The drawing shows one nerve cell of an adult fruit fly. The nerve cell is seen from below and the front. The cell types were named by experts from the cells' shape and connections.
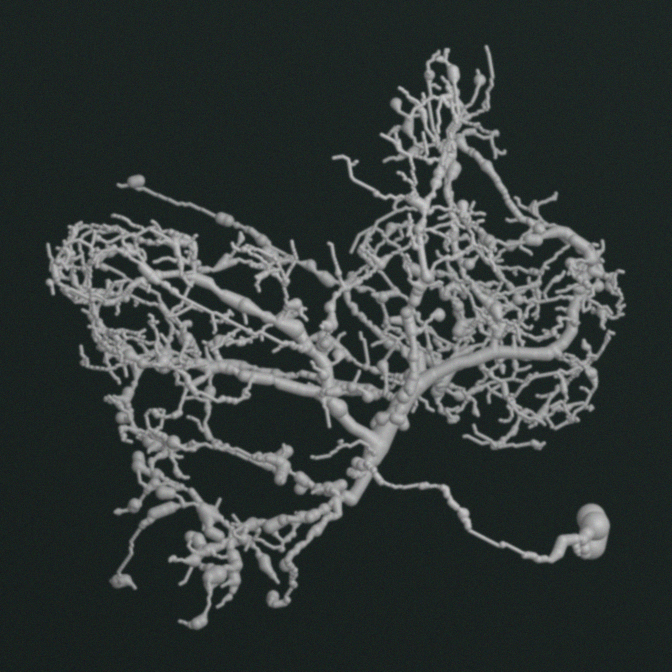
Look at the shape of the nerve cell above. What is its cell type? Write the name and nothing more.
vLN25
